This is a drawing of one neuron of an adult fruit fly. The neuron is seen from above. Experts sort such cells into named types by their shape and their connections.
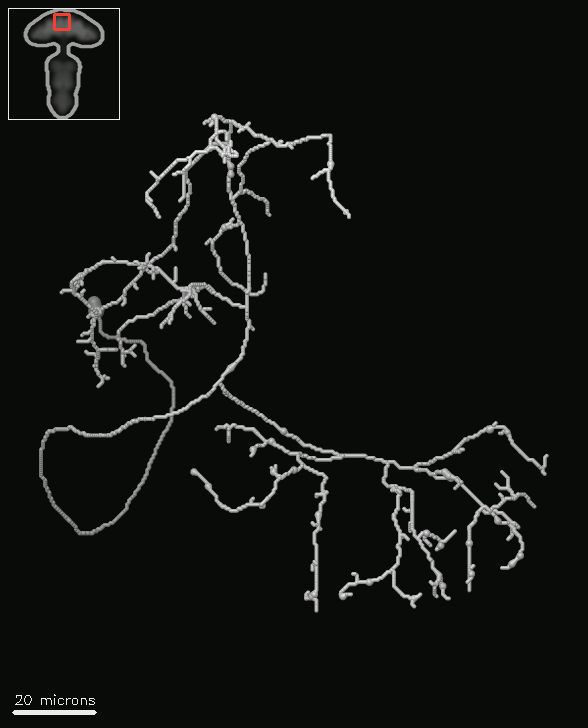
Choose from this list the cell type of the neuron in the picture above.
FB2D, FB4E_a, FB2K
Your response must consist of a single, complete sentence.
This particular neuron has the cell type FB4E_a.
